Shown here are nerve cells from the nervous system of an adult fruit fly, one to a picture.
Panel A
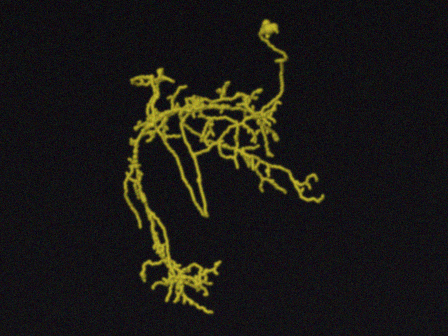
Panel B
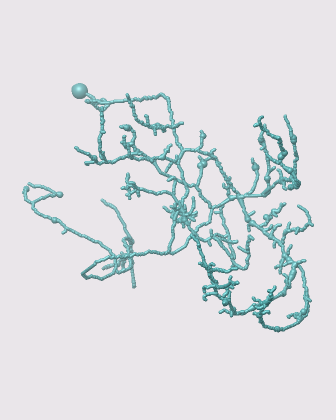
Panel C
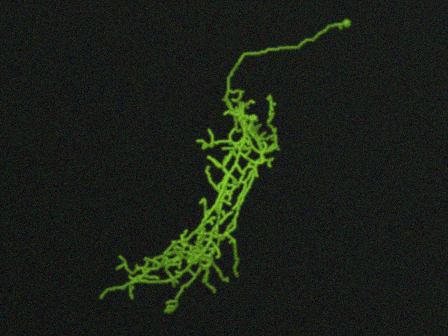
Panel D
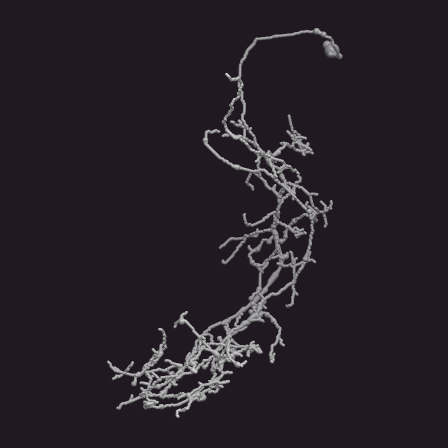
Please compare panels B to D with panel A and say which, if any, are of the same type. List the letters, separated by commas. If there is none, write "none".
B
